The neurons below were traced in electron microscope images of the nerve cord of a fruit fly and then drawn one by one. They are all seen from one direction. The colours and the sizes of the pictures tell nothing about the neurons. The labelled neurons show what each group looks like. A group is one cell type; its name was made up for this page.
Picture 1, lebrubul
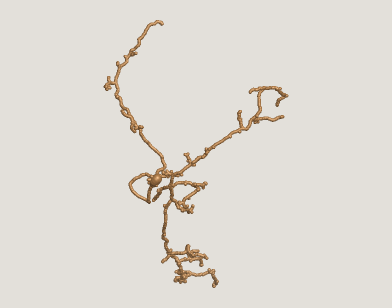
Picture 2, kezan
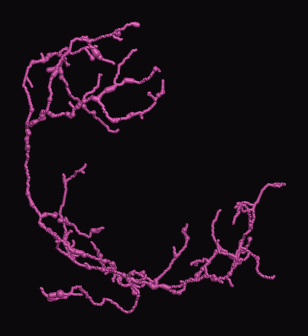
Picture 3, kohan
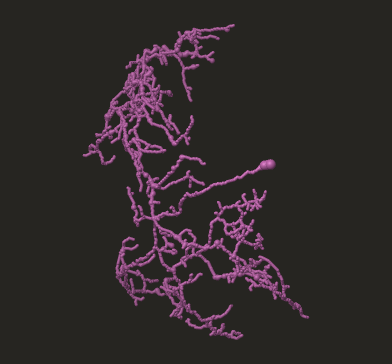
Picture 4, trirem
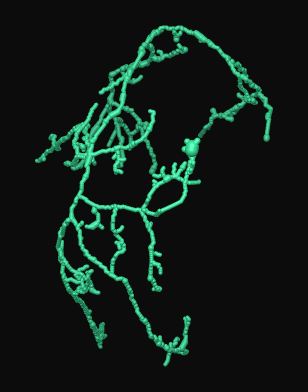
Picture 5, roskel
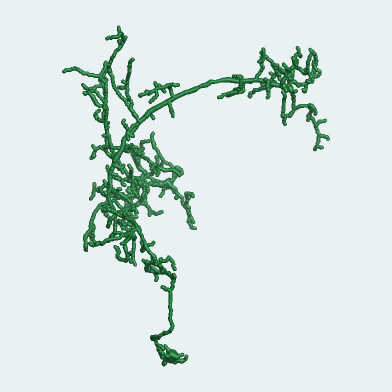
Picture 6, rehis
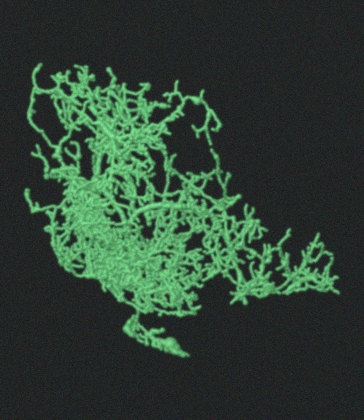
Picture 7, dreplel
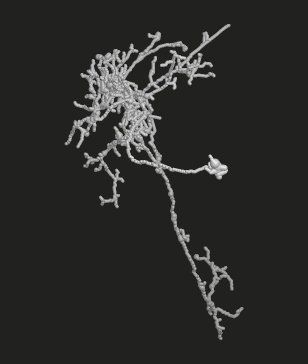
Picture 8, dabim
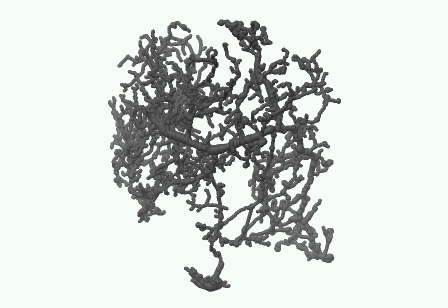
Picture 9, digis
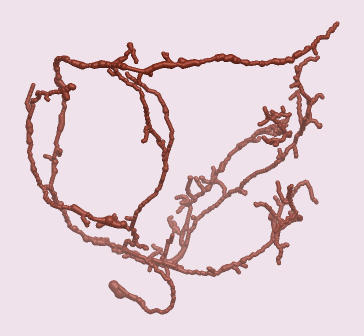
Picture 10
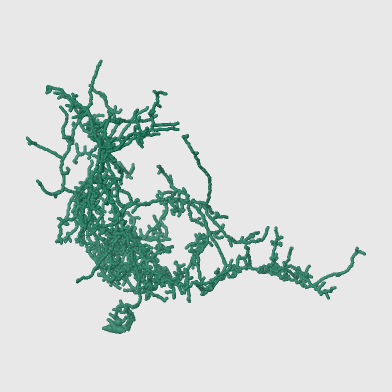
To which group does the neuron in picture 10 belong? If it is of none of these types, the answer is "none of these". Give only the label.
rehis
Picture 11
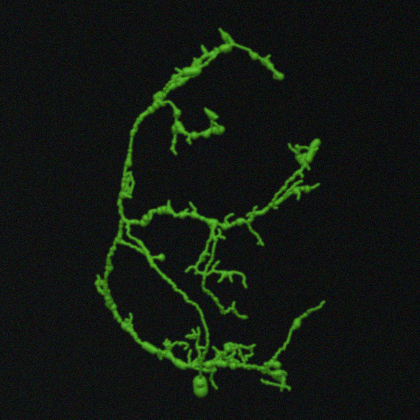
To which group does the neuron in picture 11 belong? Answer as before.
lebrubul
